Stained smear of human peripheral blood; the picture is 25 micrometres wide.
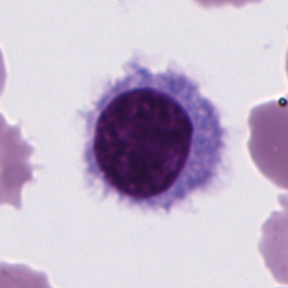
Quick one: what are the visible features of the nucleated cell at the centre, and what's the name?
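Many fine, hair-like projections fringe the cell's border all round. The nucleus lies slightly off-centre, toward the left of the cell. Its chromatin stains dark purple with a mottled, streaky texture, and the cytoplasm is pale blue-violet. Cell type: hairy cell.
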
